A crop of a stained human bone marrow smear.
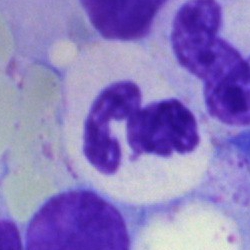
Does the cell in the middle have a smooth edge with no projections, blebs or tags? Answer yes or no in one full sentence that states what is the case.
Yes, it is a smooth edge that the cell has.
